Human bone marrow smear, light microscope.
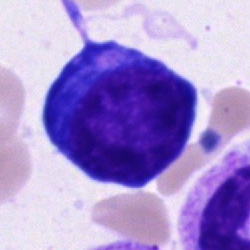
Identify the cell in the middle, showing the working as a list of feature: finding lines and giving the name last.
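Strand: one thin tail-like strand from the upper edge
Nucleus: fills most of the cell
Cytoplasm: narrow rim, deep blue
Chromatin: finely textured, no coarse dark clumps
Name: proerythroblast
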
